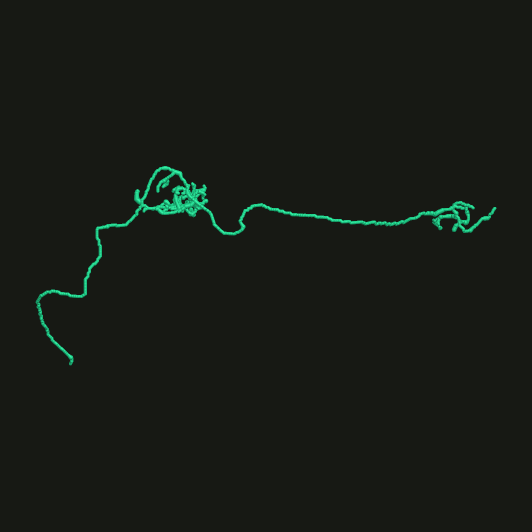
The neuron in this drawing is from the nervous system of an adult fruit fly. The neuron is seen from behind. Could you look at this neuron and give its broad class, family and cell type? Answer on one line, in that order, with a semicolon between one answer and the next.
sensory neuron entering the brain; class olfactory; ORN_D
